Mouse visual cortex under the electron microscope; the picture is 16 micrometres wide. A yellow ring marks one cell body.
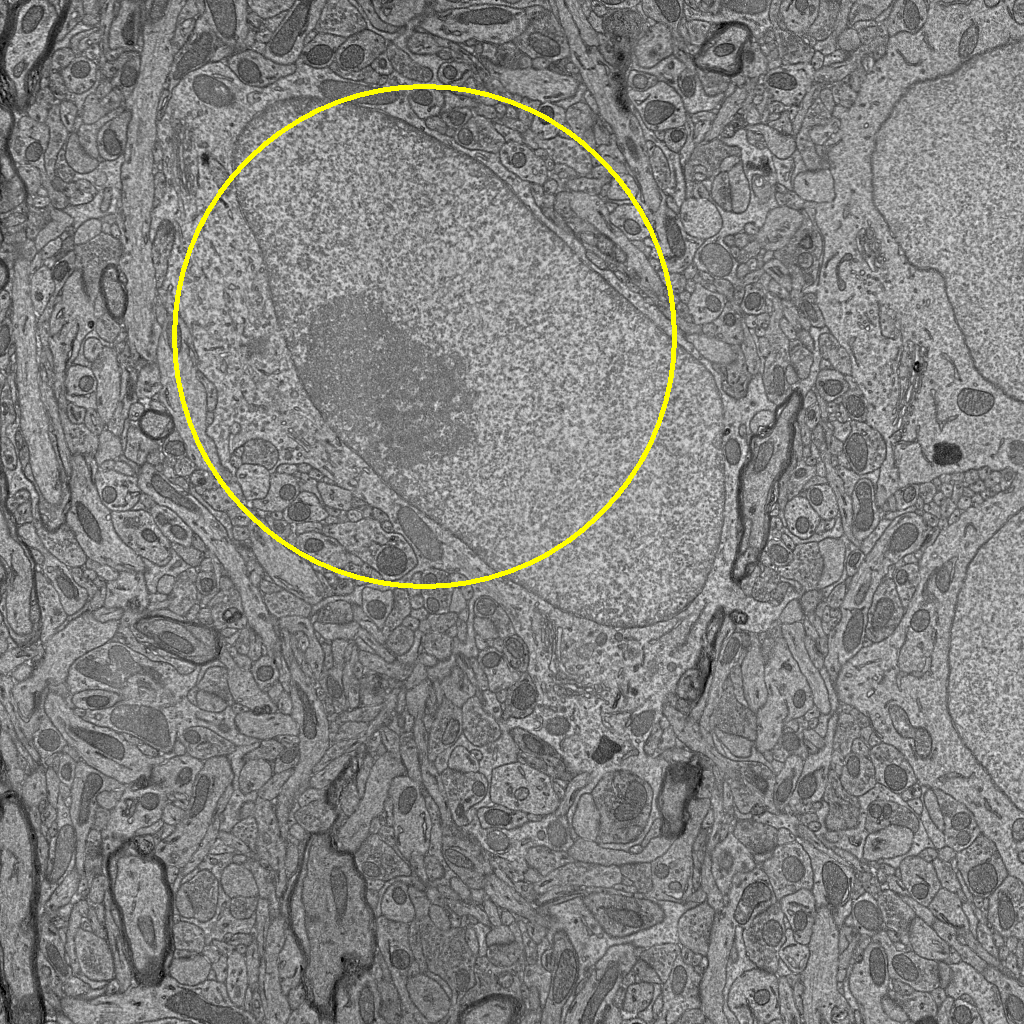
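An astrocyte, the cell at the centre of the yellow ring in mouse visual cortex. Its nucleus is an elongated oval, long axis from upper left to lower right; the whole outline is seen, though the lower right end reaches beyond the ring. The nuclear envelope runs smoothly, without folds or indentations, and no dense band of chromatin lines its inner side.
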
